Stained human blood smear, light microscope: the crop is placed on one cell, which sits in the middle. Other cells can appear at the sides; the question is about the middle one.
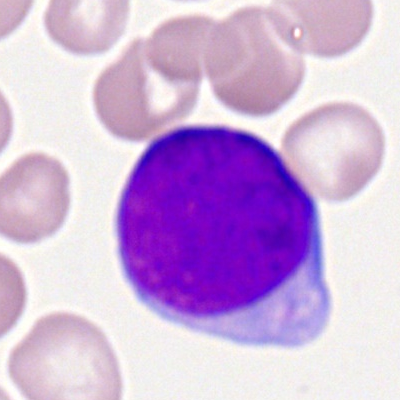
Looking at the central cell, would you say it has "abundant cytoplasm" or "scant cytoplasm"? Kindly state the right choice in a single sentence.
In this cell, the cytoplasm is scant.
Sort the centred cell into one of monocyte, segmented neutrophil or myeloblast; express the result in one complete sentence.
For this crop, the central cell is a myeloblast.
